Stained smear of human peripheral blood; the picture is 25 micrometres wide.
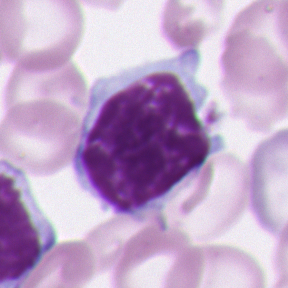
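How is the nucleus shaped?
Angular, close to a rounded polygon rather than smoothly round.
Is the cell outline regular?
No; it is irregular, with a pointed corner at the top right.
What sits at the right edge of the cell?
A small purplish fragment.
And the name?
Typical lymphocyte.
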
